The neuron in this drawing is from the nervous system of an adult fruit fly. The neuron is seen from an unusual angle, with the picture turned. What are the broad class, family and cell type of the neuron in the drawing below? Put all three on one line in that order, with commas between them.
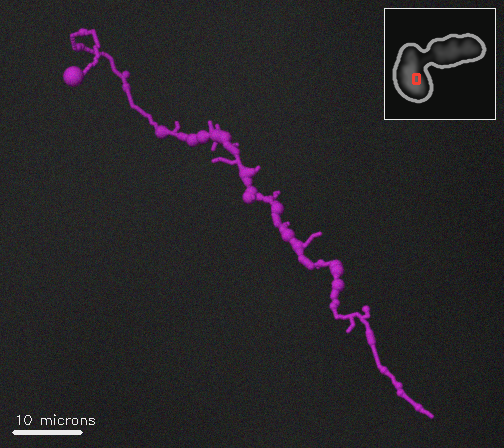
optic-lobe intrinsic neuron, Dm, Dm3b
